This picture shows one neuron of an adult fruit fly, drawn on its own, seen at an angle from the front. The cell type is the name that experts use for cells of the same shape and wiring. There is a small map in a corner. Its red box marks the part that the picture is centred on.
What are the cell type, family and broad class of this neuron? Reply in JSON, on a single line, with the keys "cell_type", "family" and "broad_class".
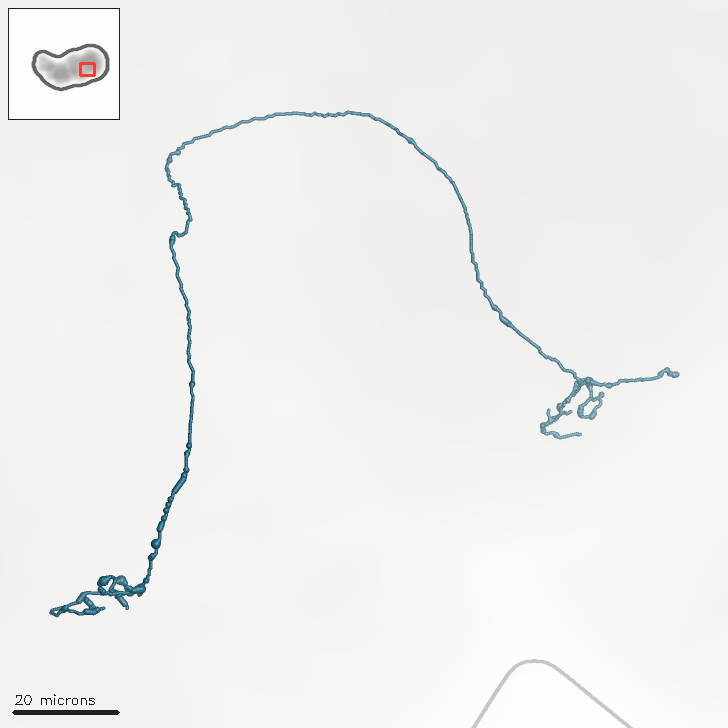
{"cell_type": "ORN_VA3", "family": "class olfactory", "broad_class": "sensory neuron entering the brain"}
